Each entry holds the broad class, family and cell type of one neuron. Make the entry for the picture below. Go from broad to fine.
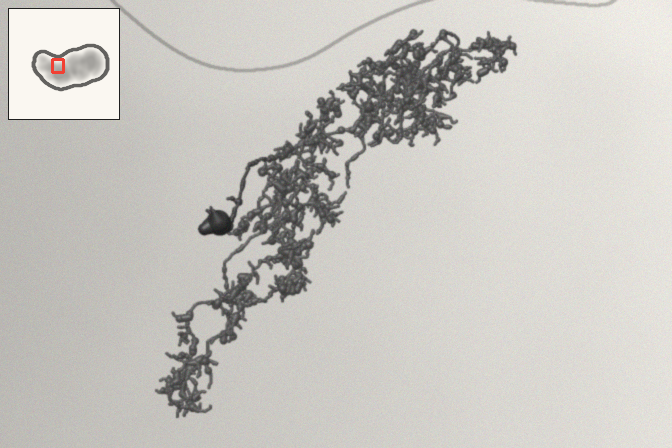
optic-lobe intrinsic neuron; Pm; Pm3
